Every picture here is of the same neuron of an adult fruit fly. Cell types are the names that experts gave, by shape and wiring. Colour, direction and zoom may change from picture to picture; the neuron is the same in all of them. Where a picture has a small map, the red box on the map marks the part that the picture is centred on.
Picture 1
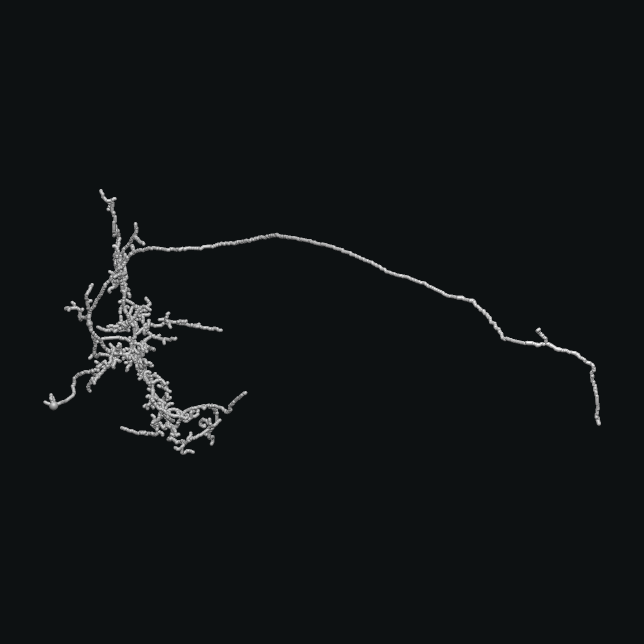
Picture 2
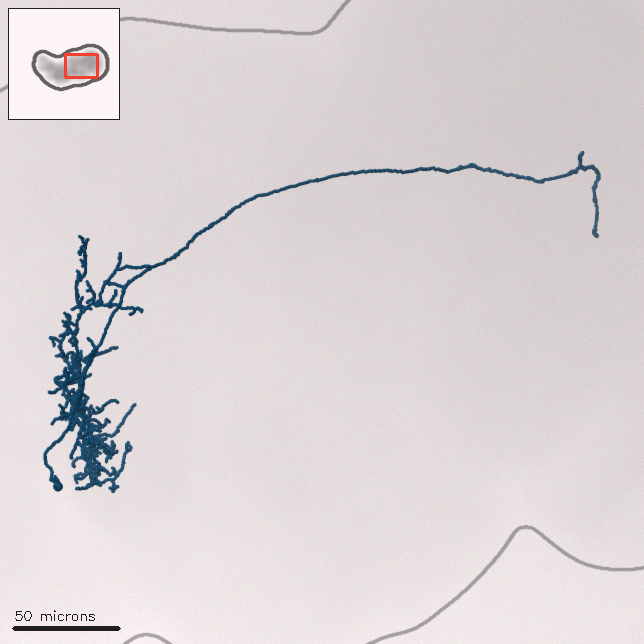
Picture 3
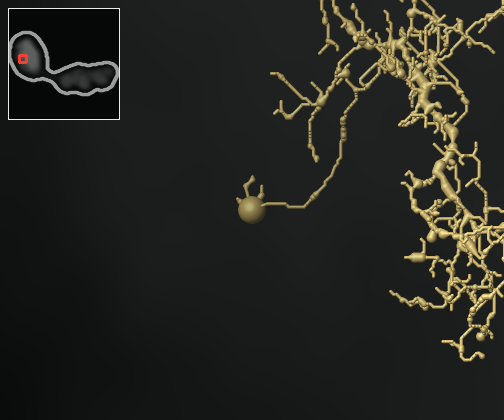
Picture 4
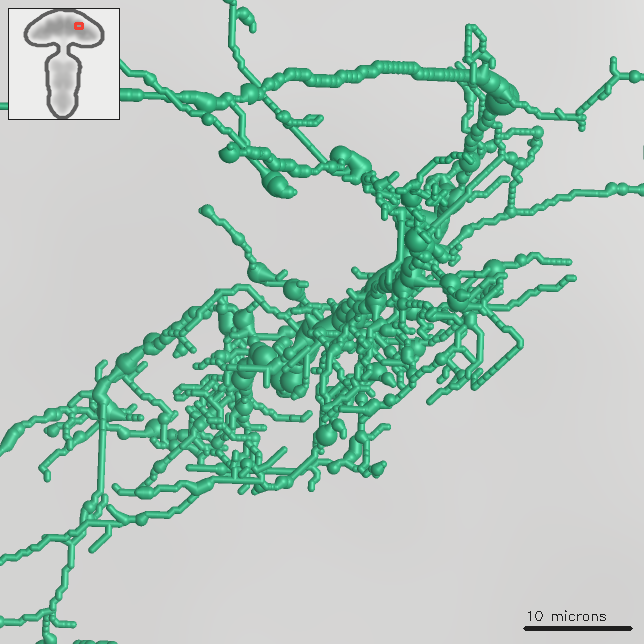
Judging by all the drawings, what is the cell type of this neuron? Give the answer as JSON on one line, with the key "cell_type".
{"cell_type": "CB4116"}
